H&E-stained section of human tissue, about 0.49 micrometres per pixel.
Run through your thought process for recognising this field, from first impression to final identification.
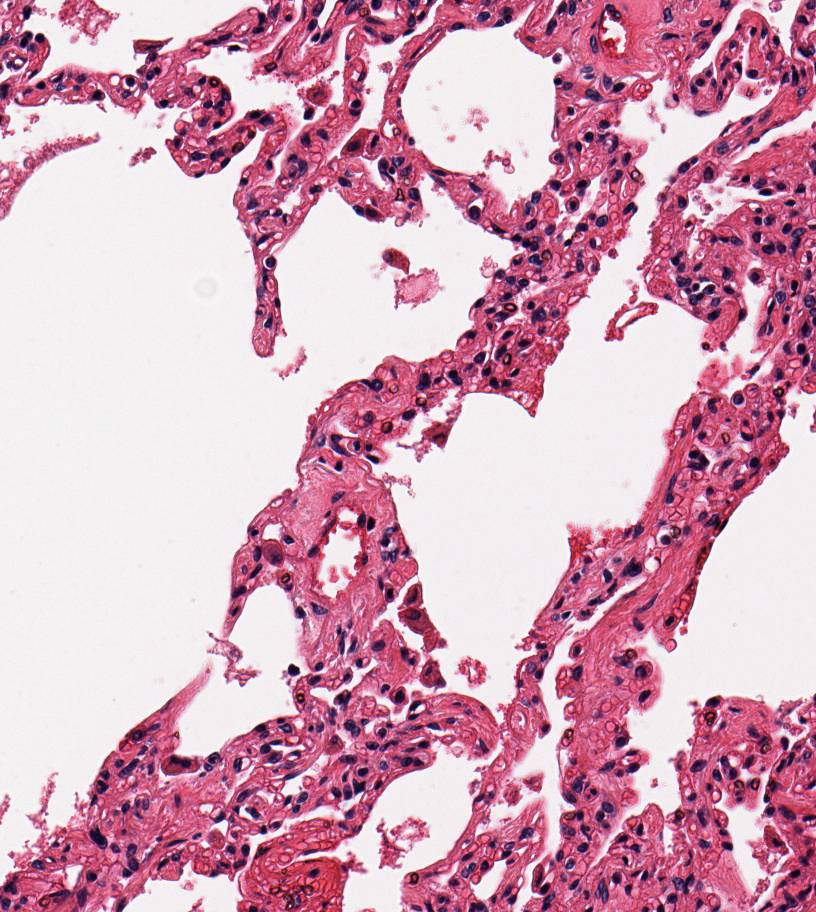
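Mainly alveolus. Branching tissue strands cross the field, separating large empty spaces that occupy most of it.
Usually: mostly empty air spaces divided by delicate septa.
Plump cuboidal cells with round dark nuclei line many strands on their space-facing surfaces.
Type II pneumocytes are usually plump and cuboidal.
Spaces contain only a few small loose fragments, no cell sheets. No fat cells anywhere.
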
